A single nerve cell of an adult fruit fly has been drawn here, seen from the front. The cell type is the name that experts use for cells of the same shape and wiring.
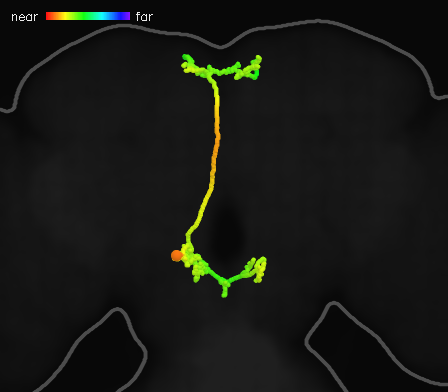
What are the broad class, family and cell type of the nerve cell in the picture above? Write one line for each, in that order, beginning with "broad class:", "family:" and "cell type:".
broad class: central-brain intrinsic neuron
family: hemilineage FLAa2
cell type: SMP733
